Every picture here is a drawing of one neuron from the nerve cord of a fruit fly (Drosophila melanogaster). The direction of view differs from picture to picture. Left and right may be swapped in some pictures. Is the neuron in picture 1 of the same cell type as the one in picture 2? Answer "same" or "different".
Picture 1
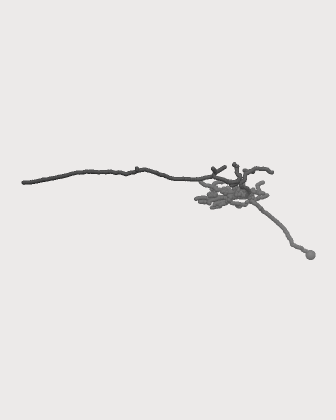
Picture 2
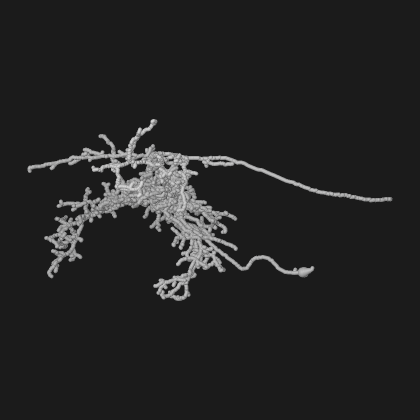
different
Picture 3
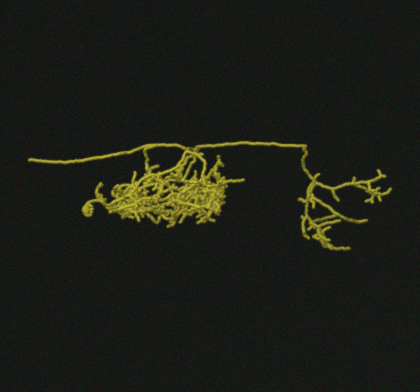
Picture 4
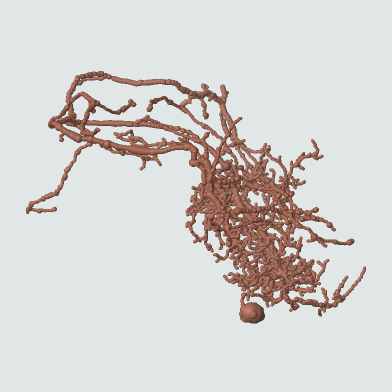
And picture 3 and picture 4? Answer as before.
same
